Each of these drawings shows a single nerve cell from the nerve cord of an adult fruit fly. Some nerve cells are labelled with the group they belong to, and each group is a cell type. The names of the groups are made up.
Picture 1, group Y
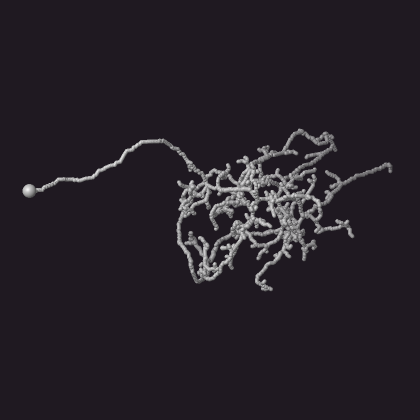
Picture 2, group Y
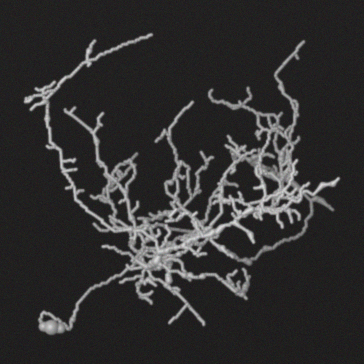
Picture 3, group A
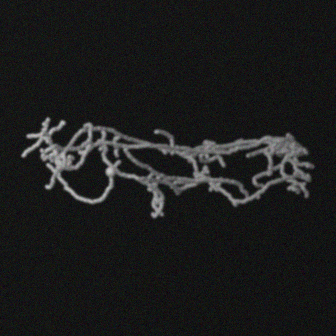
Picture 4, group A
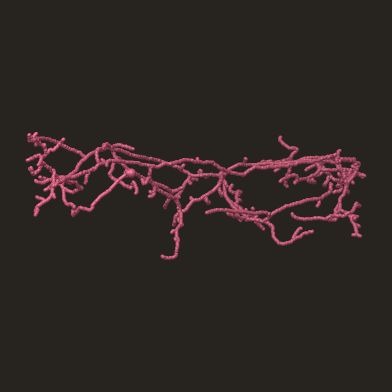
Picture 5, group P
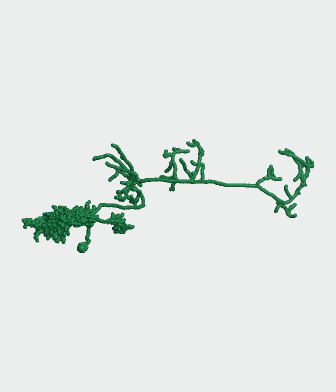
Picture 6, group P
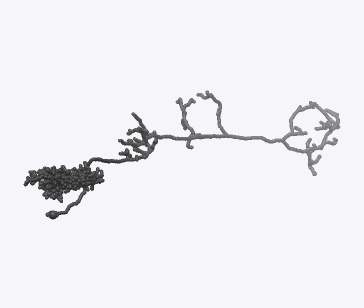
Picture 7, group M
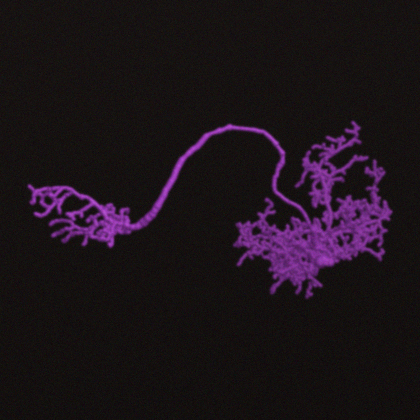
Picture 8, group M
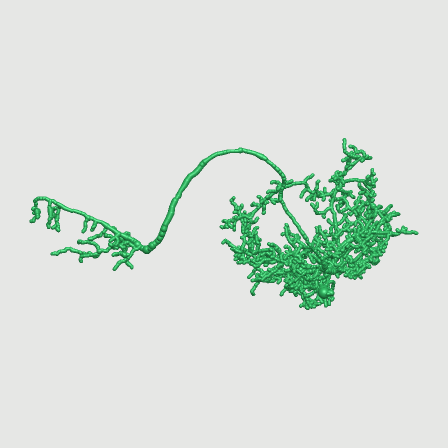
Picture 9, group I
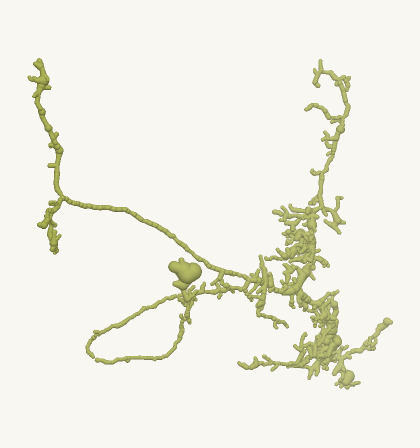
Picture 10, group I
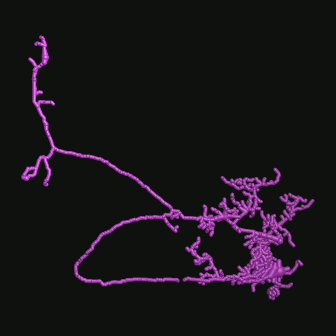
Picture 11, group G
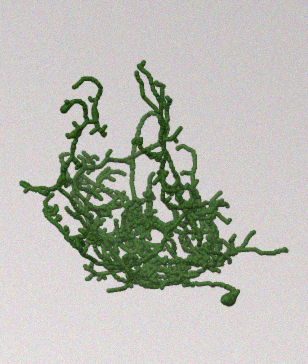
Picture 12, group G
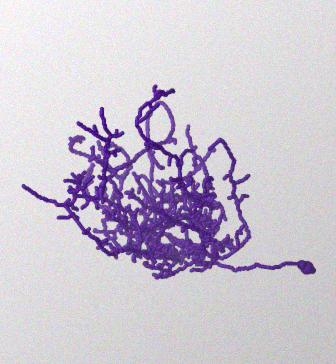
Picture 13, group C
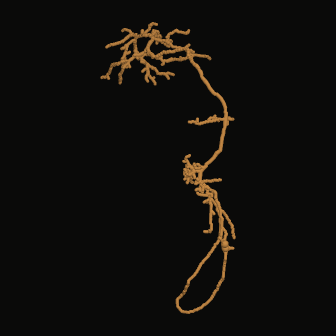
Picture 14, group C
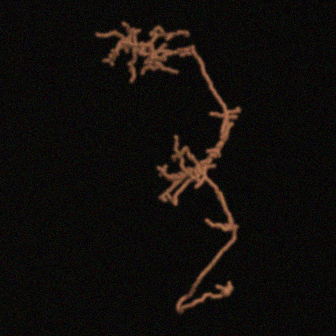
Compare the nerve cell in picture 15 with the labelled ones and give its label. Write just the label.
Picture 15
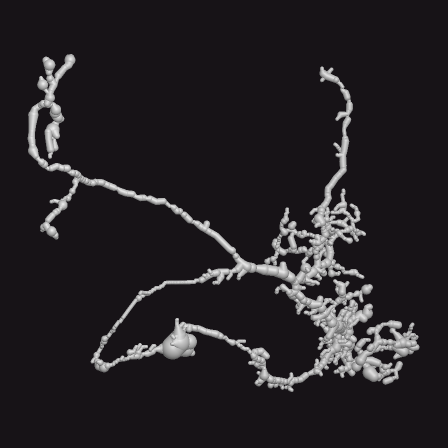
group I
